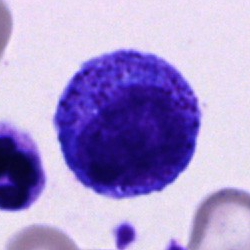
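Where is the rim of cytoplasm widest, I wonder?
On the upper-left side.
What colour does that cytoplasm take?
A deep blue-violet.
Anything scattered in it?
Numerous dark purple granules, and no vacuoles that I can find.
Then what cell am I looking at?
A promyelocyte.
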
